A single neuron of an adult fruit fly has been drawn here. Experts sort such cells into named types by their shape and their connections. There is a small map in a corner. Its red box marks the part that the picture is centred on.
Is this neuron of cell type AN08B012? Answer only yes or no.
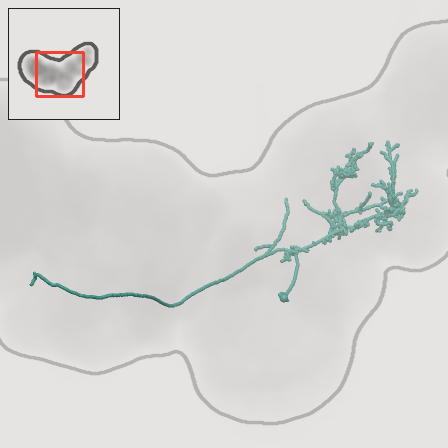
no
